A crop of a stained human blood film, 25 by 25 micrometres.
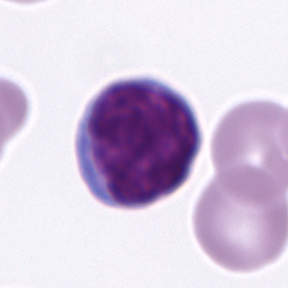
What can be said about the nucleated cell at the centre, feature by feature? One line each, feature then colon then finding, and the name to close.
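Outline: smooth, no surface projections
Size: cell about 11 micrometres across
Nucleus: round, about 10 micrometres across, off-centre toward the right
Nuclear share: about 80% of the cell's area
Chromatin: dense, dark purple, coarse clumps rather than a fine even pattern
Cytoplasm: scant pale blue crescent, mostly on the left
Name: typical lymphocyte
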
